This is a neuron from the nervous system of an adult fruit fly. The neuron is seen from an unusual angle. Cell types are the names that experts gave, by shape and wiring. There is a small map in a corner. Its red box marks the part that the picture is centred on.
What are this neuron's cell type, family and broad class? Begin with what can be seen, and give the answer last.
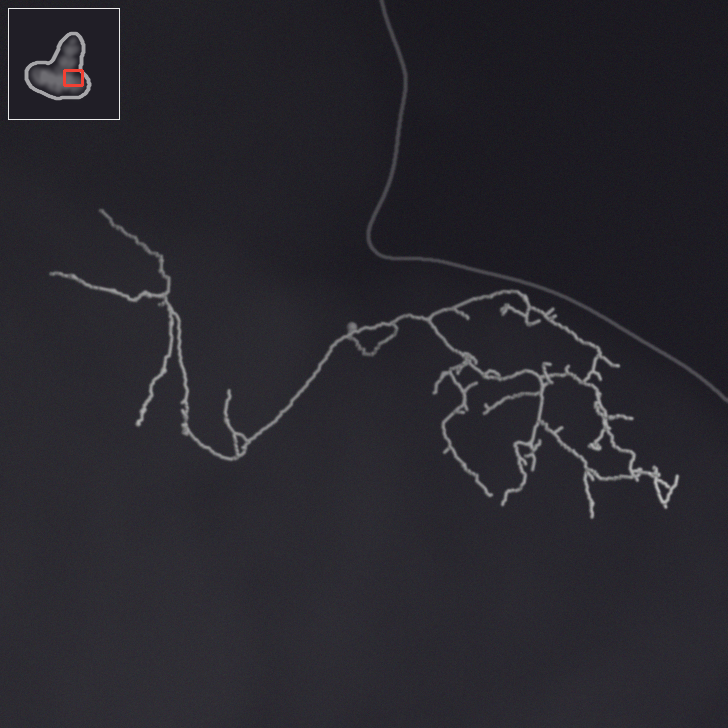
The cell body can be seen in the middle of the picture. Dozens of branch ends can be seen. It is of cell type MeVP14. Its family is MeVP. It is a visual projection neuron.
